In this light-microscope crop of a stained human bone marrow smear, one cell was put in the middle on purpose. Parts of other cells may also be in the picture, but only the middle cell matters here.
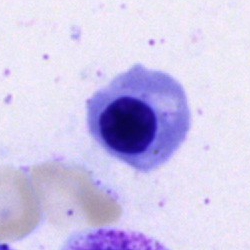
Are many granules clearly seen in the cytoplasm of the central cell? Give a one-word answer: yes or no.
No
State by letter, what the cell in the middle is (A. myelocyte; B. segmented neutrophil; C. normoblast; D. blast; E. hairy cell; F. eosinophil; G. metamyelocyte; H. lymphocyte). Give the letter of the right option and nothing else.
C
